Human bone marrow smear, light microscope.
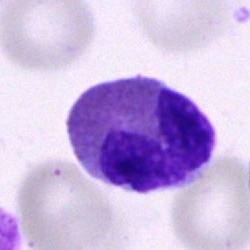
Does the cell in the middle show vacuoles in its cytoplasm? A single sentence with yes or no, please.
No, clear vacuoles are not present; its cytoplasm shows no vacuoles.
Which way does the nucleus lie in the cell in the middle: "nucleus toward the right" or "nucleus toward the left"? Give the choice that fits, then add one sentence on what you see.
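Nucleus toward the right. The nucleus sits toward the right and lower part of the cell.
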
